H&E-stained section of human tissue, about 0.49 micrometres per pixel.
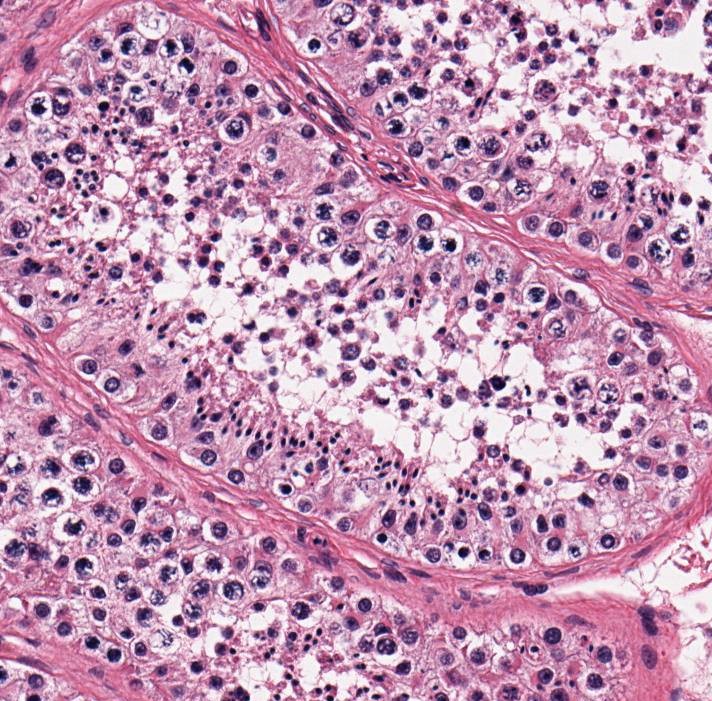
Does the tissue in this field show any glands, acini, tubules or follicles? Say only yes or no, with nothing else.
Yes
